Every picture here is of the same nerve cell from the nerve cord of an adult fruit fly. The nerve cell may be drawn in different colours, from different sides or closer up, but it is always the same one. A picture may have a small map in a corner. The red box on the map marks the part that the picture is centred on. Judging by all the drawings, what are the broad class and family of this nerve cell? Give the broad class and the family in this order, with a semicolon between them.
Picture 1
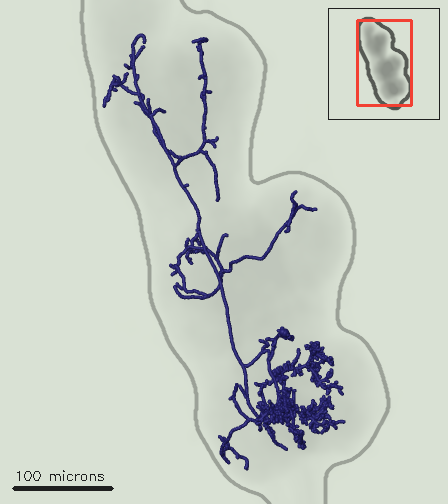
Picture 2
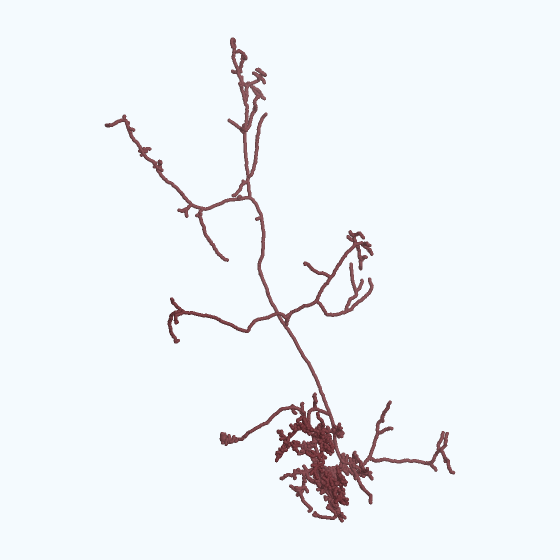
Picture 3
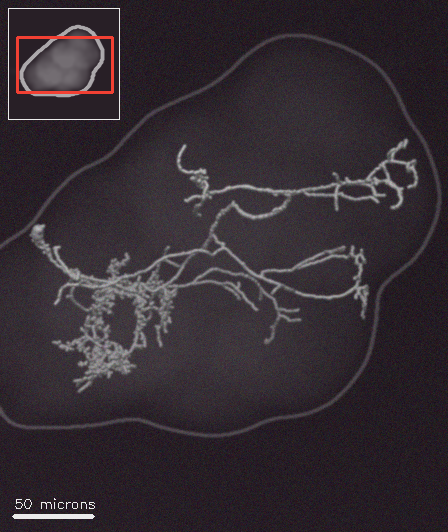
nerve-cord intrinsic neuron; hemilineage 23B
